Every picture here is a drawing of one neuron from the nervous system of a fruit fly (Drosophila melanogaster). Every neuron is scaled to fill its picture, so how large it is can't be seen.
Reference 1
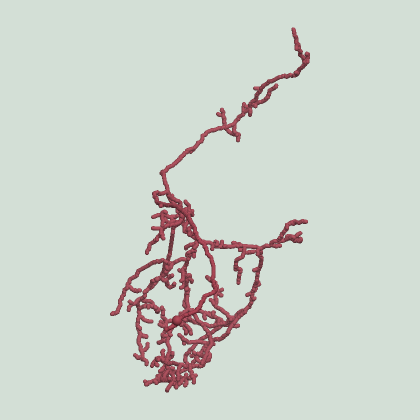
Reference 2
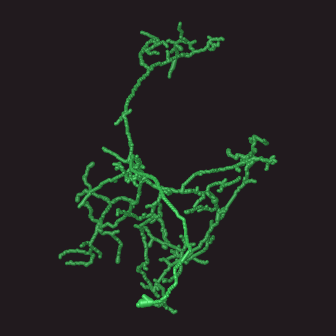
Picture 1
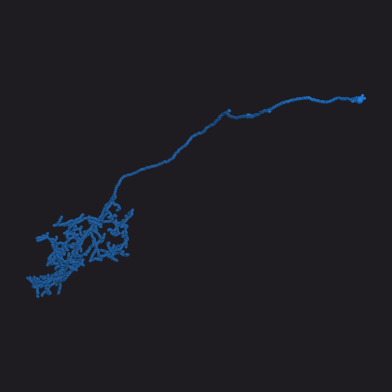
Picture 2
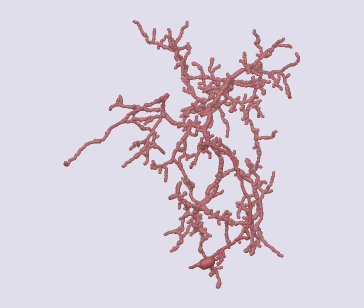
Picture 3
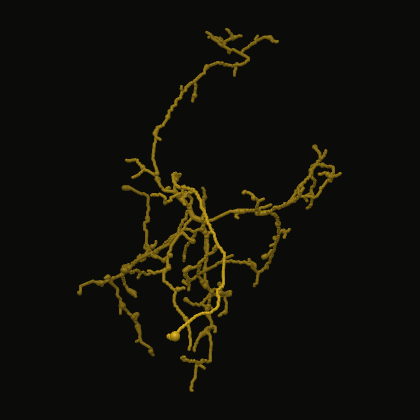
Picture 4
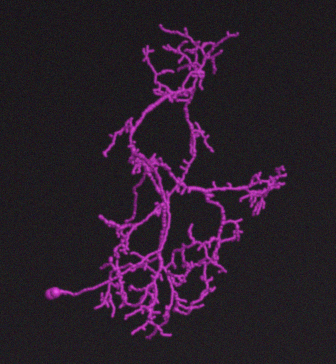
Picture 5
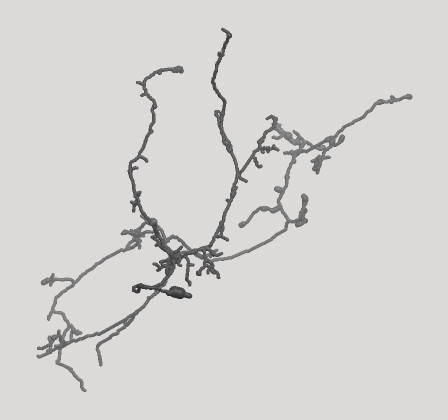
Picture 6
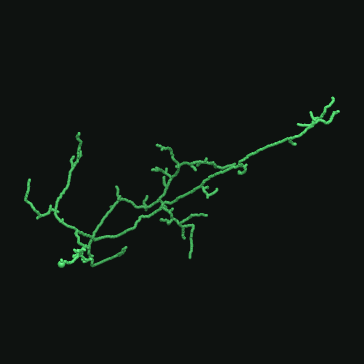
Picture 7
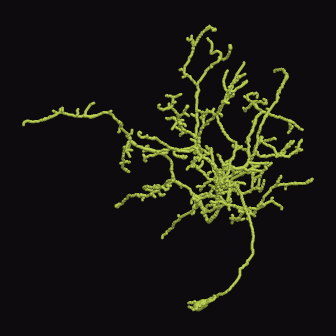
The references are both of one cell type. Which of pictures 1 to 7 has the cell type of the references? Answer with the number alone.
3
